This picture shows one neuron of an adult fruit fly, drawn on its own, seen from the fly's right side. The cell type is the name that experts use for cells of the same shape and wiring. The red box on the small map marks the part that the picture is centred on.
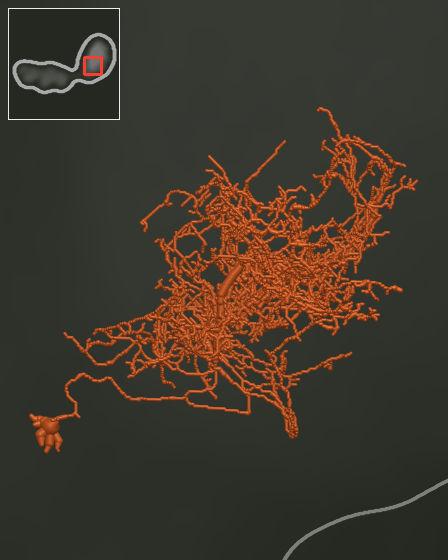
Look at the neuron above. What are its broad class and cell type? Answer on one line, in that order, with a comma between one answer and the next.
central-brain intrinsic neuron, GNG006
